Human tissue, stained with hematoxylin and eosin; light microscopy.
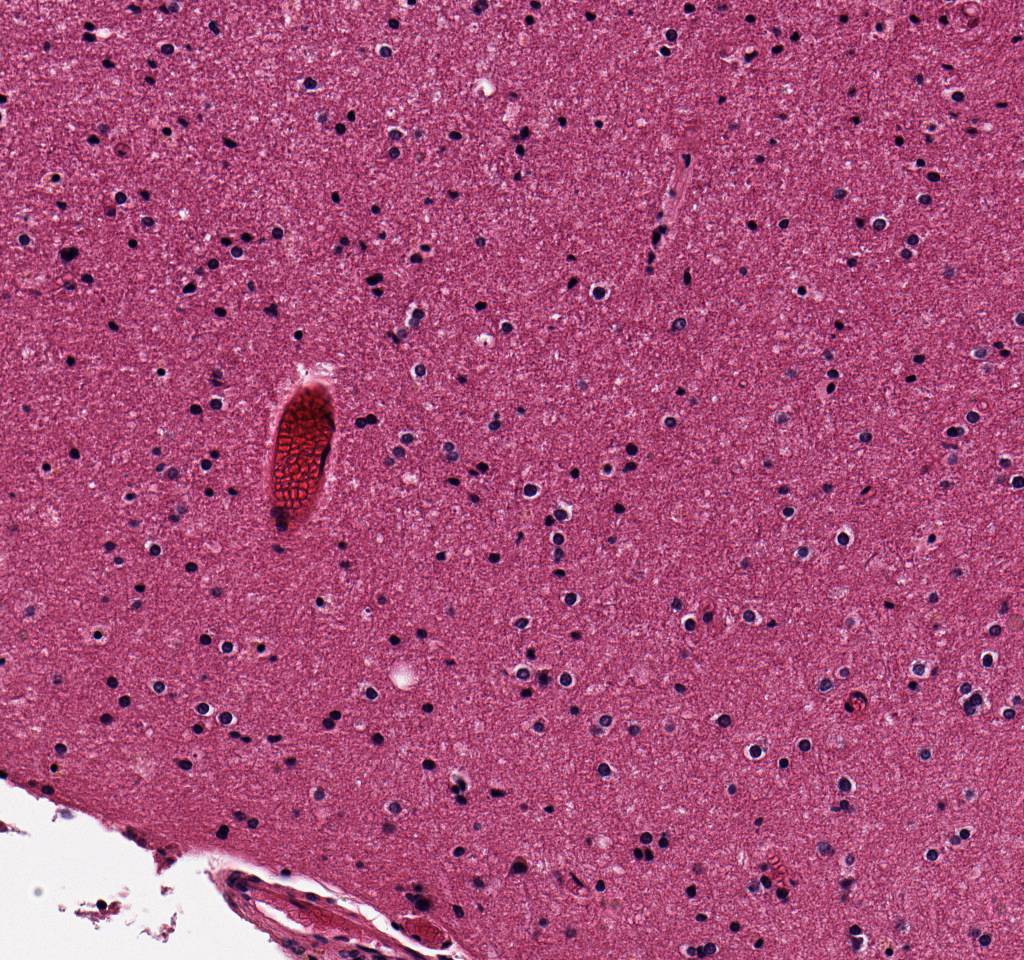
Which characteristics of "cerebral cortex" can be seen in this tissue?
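The tissue is cerebral cortex. Point one: a continuous sheet of finely granular pink matrix, with small nuclei lying singly, not gathered into any units. Point two: most of these nuclei are small, round and dark blue. Point three: left of centre, an elongated vessel tightly packed with bright red blood cells. Point four: along the lower tissue edge, a thin layer with elongated nuclei enclosing a small vessel.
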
